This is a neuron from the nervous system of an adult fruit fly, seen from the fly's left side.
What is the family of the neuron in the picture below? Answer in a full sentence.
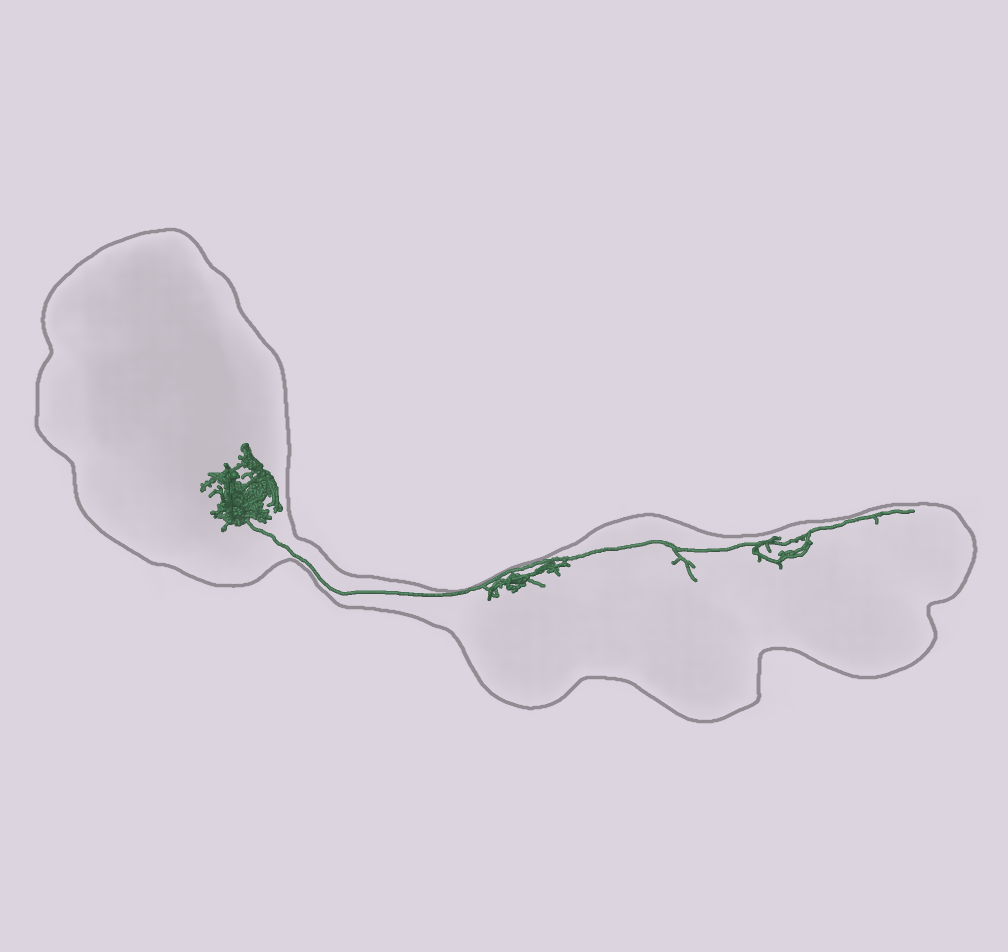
The family is hemilineage LB19.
